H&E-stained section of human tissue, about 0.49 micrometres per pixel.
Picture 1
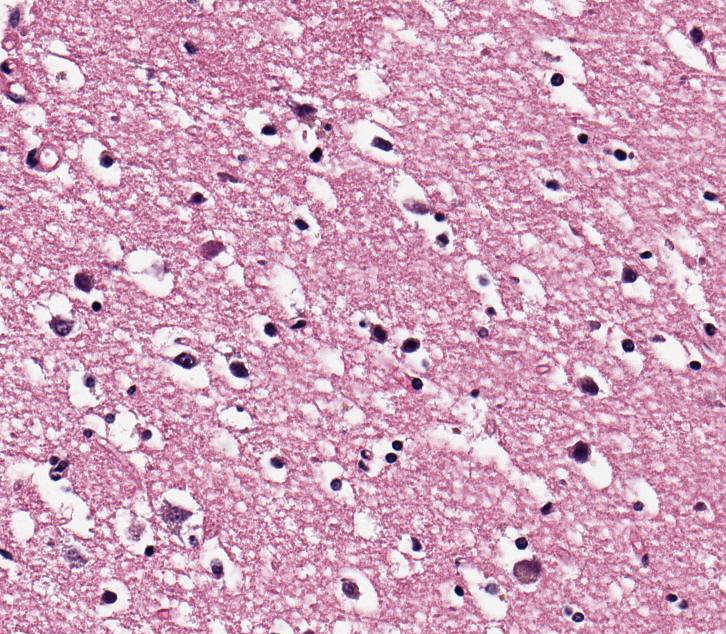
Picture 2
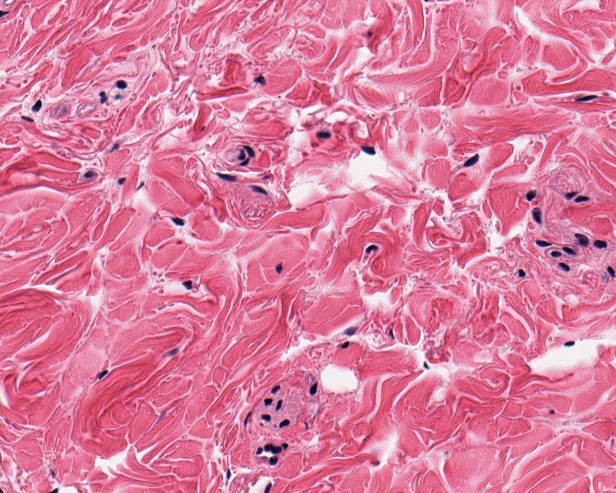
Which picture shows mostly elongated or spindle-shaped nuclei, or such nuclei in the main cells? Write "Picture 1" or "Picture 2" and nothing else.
Picture 2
